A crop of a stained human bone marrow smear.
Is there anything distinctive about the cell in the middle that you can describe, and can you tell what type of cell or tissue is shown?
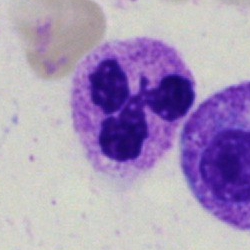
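Look at the nucleus first: it is divided into three separate lobes, joined to one another by thin strands. Now move out to the cytoplasm, which is plentiful and pale pinkish-lilac. You'll find it filled with fine lilac granules. This one is a segmented neutrophil.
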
